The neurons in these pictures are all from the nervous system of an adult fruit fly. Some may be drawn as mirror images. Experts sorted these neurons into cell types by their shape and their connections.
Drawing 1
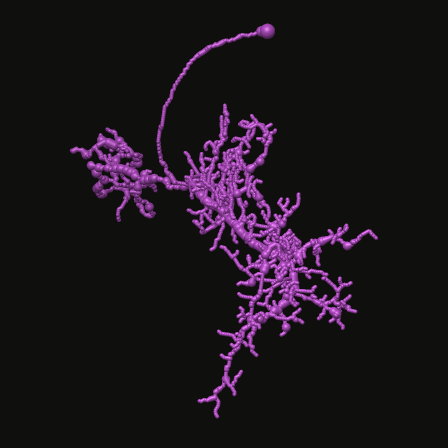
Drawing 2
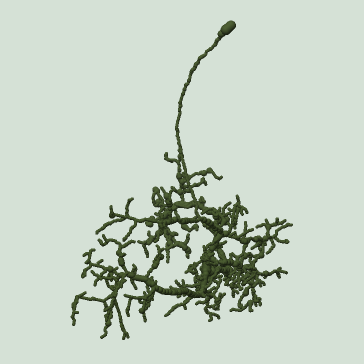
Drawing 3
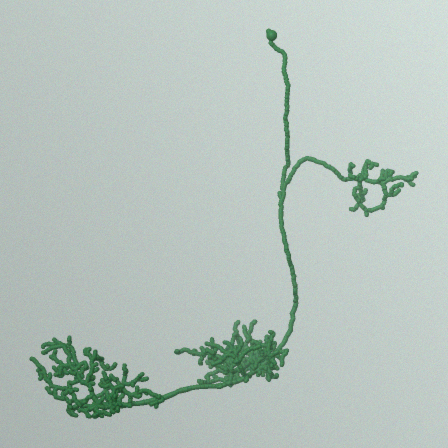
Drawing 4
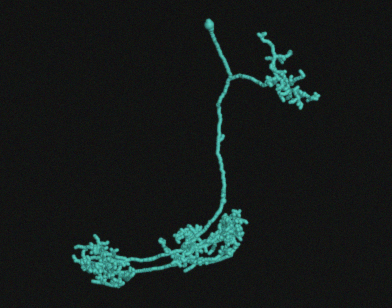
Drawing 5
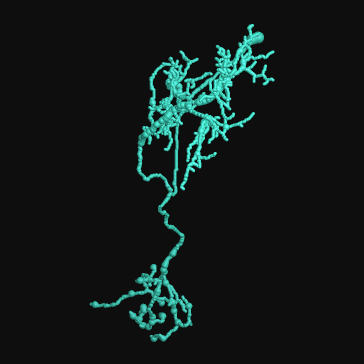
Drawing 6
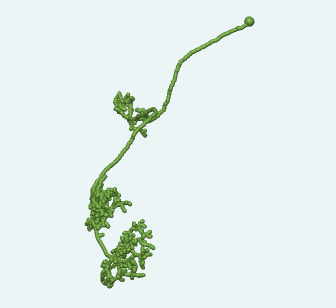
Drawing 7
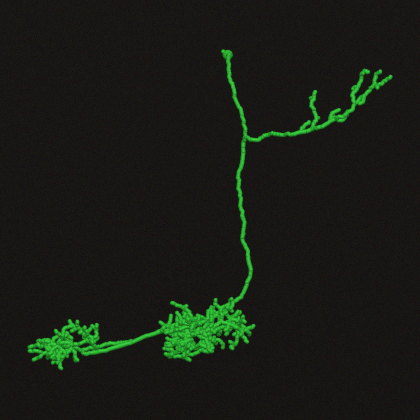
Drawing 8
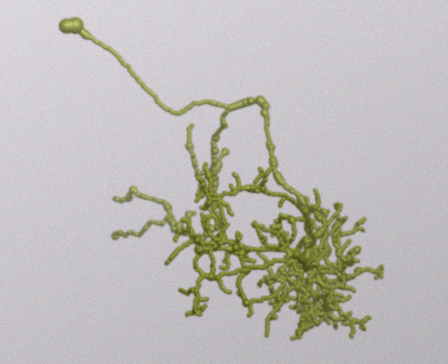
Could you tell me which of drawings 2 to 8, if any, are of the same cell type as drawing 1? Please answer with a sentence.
Drawing 3, drawing 5 and drawing 6 are of the same cell type.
